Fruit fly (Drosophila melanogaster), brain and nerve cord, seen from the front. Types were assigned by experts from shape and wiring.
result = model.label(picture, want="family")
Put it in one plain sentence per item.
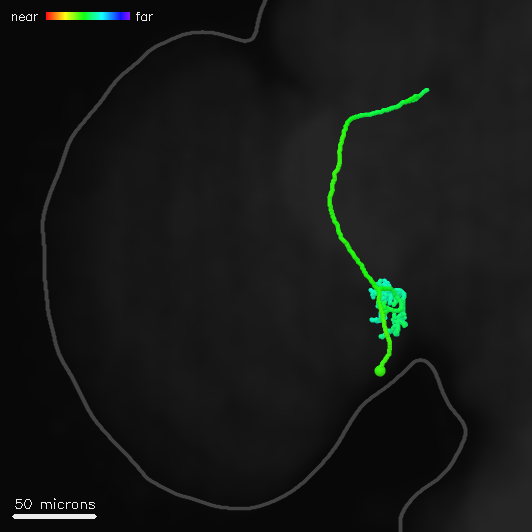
The family is LoVP.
